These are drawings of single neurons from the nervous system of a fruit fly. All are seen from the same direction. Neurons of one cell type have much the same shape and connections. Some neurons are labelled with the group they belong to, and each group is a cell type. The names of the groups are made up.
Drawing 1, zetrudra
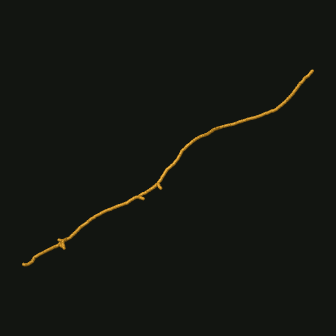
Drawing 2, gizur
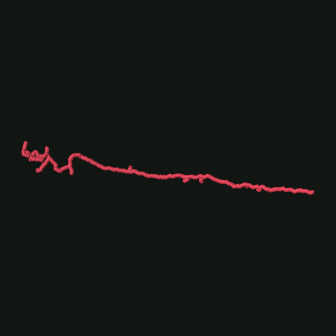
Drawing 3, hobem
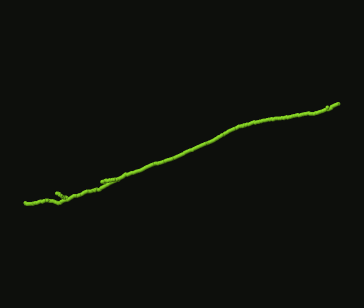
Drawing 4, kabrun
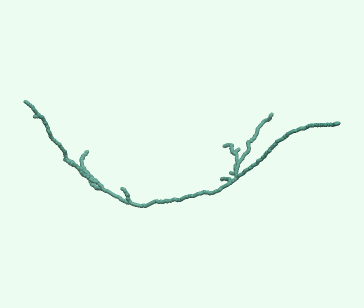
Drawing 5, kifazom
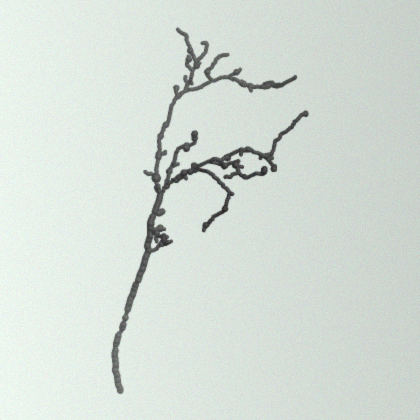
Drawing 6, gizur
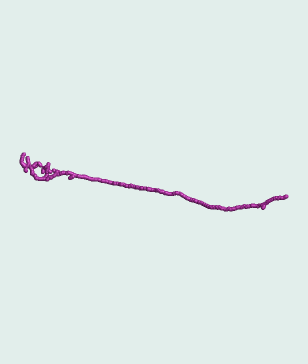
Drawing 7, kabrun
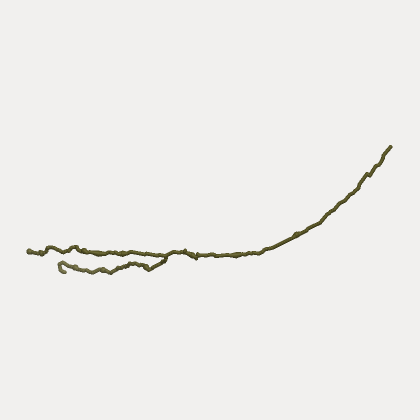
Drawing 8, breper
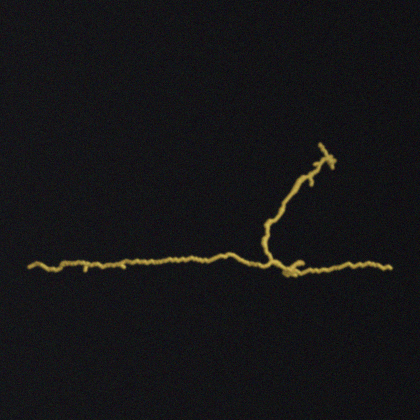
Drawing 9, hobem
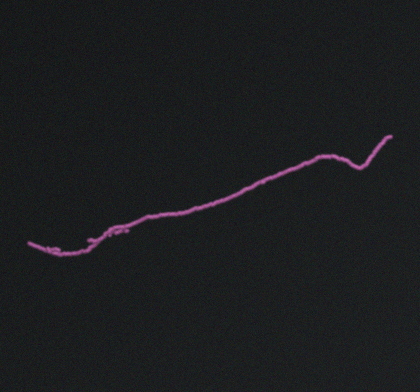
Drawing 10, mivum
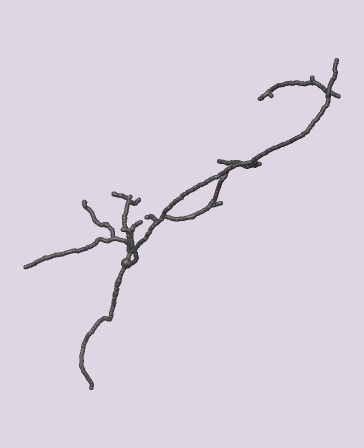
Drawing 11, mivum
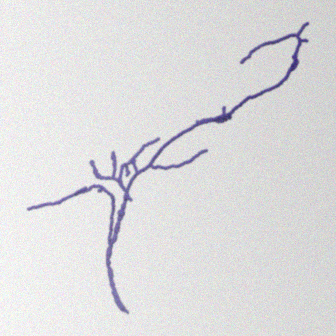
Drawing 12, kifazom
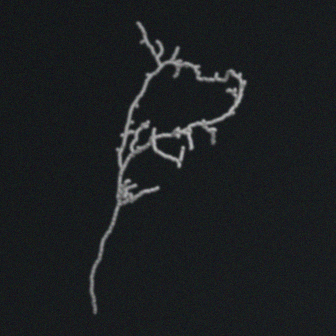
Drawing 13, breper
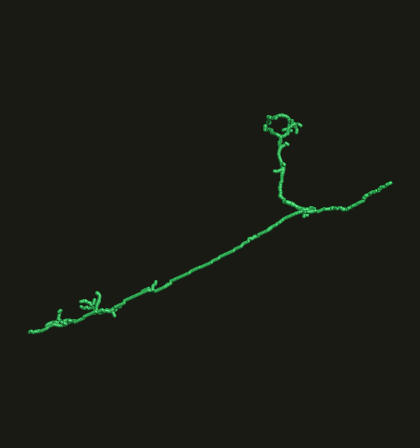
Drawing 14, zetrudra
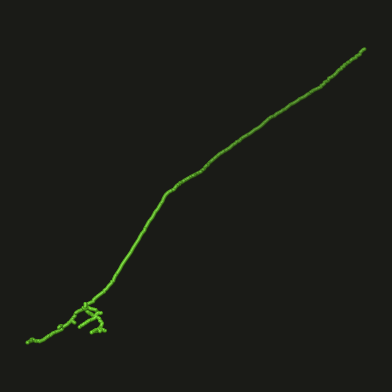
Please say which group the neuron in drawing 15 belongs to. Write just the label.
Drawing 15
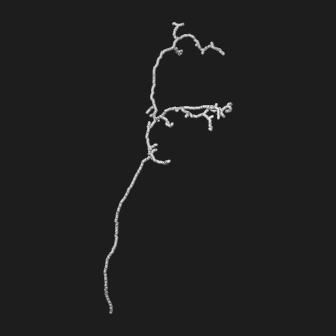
kifazom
